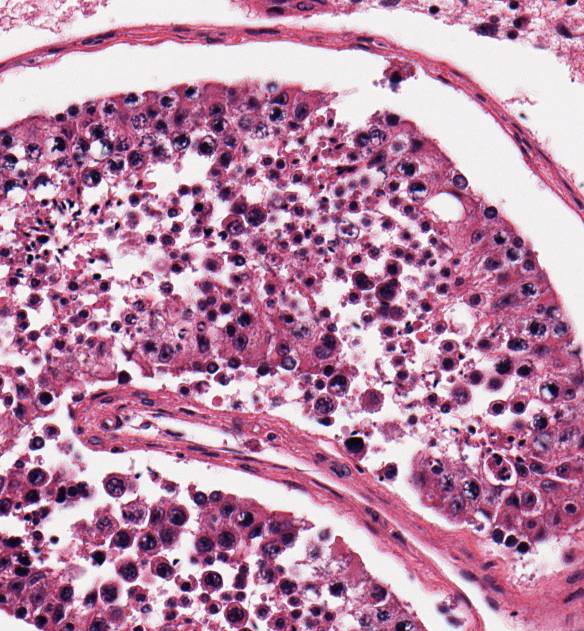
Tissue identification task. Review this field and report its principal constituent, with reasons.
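Mostly seminiferous tubule: one big curved tubule fills most of the field, with parts of others at top right and bottom left. Each is bounded by a thin pink wall of flattened cells with elongated dark nuclei.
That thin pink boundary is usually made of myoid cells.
Inside, many cells have large round nuclei with coarse dark chromatin and pink cytoplasm.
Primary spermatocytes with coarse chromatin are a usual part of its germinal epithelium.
No fat cells here.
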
